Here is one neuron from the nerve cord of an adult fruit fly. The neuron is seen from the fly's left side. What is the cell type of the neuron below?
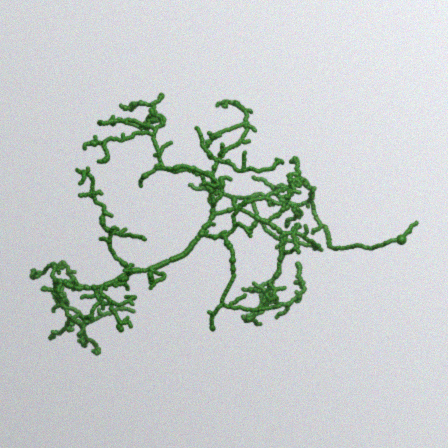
IN03A046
